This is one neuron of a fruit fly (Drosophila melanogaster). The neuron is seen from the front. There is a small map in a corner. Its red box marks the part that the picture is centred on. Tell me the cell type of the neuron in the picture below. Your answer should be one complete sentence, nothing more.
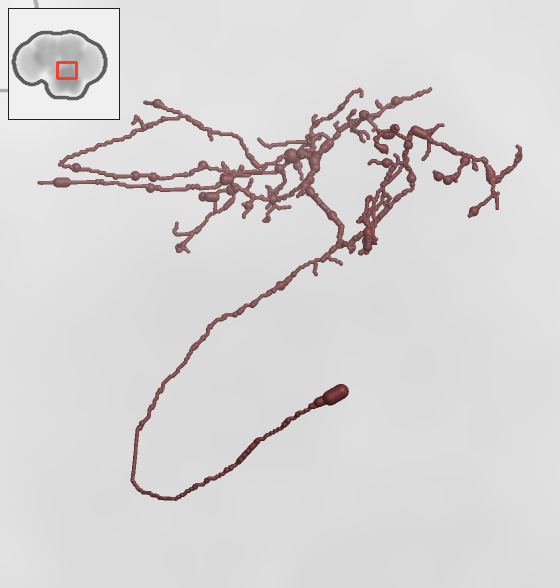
Cell type AMMC018 is what this neuron is.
